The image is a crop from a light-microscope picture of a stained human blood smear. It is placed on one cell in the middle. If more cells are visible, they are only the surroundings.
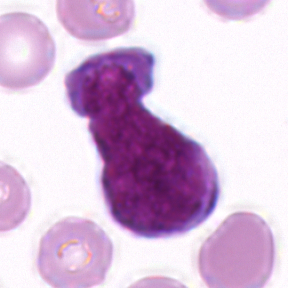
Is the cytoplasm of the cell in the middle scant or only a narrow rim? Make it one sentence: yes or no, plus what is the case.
Yes, the cytoplasm of this cell is scant.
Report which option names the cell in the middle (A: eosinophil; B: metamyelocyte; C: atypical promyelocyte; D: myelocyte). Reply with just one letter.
C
